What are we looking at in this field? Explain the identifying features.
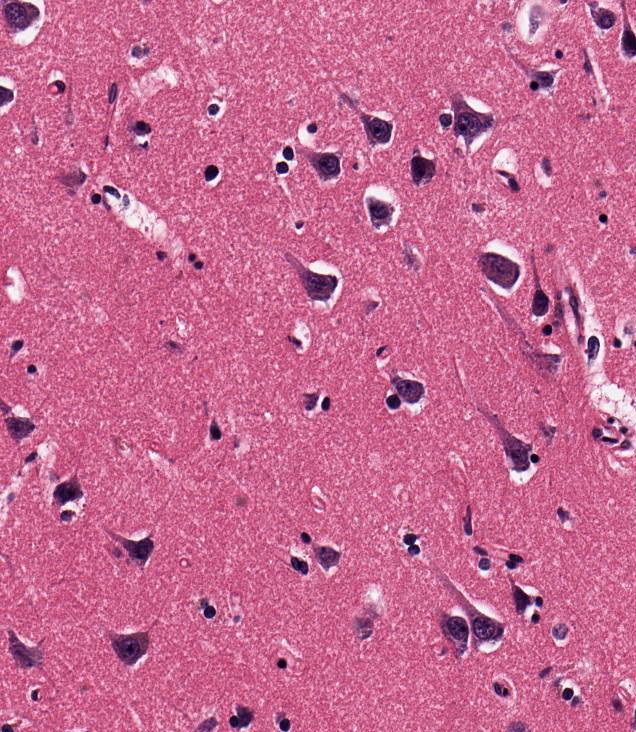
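The answer is cerebral cortex. Neuron bodies with purplish, granular cytoplasm stand out darker than the finely fibrillary pink background.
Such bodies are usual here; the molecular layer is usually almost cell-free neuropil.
Small, round, densely dark nuclei lacking visible cytoplasm lie between them, several pressed against a neuron's edge.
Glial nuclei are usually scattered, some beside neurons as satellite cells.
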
